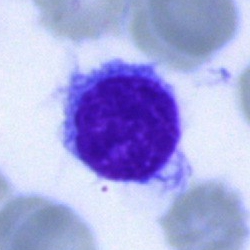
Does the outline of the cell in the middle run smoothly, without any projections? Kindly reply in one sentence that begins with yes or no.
No, a smooth outline is not present; the cell's edge is rough.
